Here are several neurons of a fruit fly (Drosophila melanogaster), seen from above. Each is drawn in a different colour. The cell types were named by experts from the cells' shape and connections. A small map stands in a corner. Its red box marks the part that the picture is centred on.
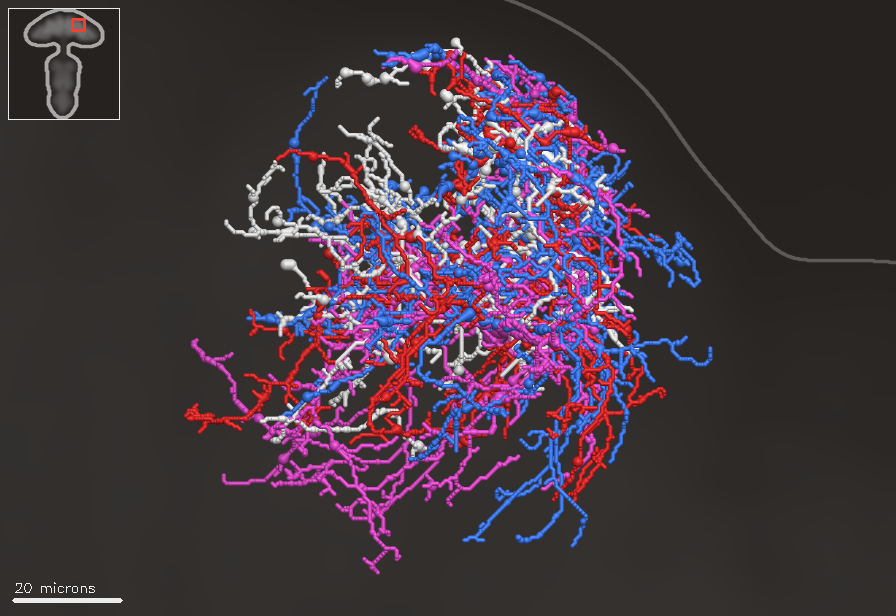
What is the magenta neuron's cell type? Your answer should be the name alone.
AVLP347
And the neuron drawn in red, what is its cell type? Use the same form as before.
AVLP348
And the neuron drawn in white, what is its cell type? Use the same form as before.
CB3407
